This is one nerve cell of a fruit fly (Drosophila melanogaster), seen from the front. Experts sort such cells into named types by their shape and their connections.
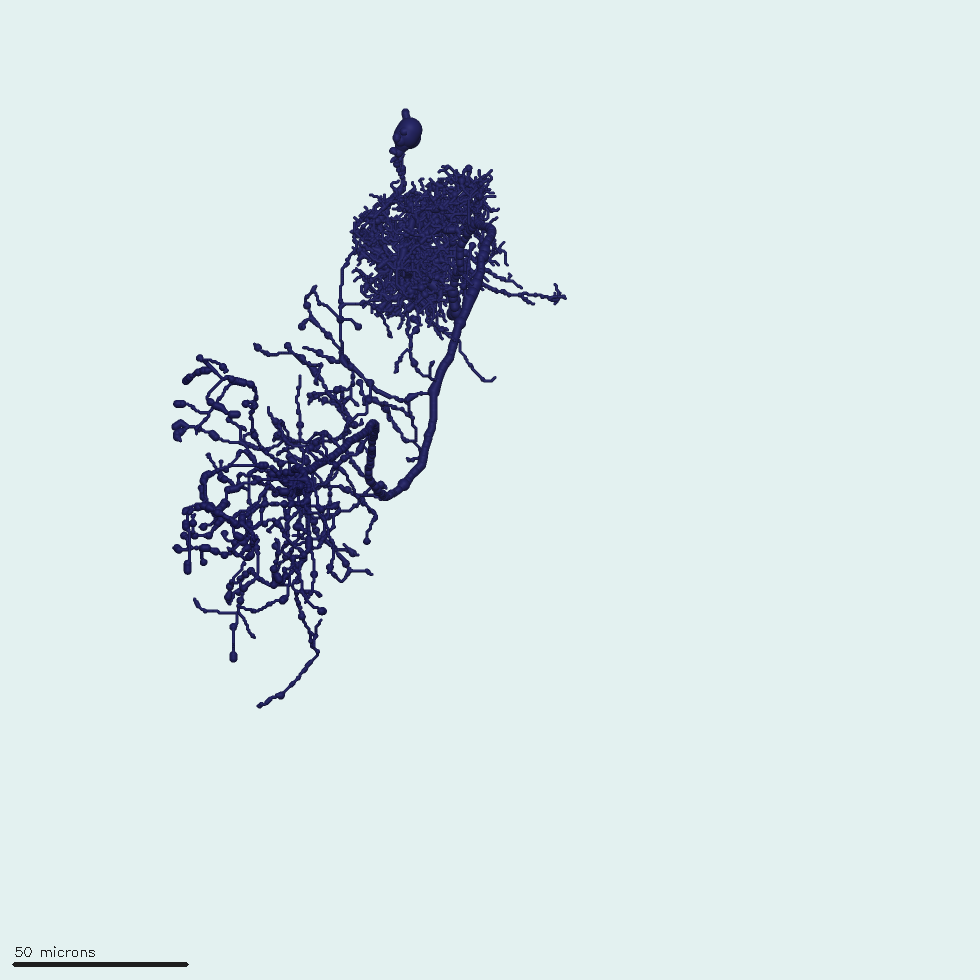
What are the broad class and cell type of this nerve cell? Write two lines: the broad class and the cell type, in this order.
nerve-cord intrinsic neuron
INXXX025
